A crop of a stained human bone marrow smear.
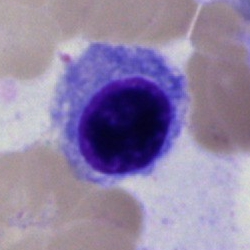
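Erythroblast, the central cell in a stained human bone marrow smear. Its outline is roughly round, with a fuzzy, slightly irregular edge. The nuclear chromatin is dense and stains very dark purple, and no distinct nucleoli show. The blue cytoplasm looks mottled and finely grainy, without coarse coloured granules.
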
